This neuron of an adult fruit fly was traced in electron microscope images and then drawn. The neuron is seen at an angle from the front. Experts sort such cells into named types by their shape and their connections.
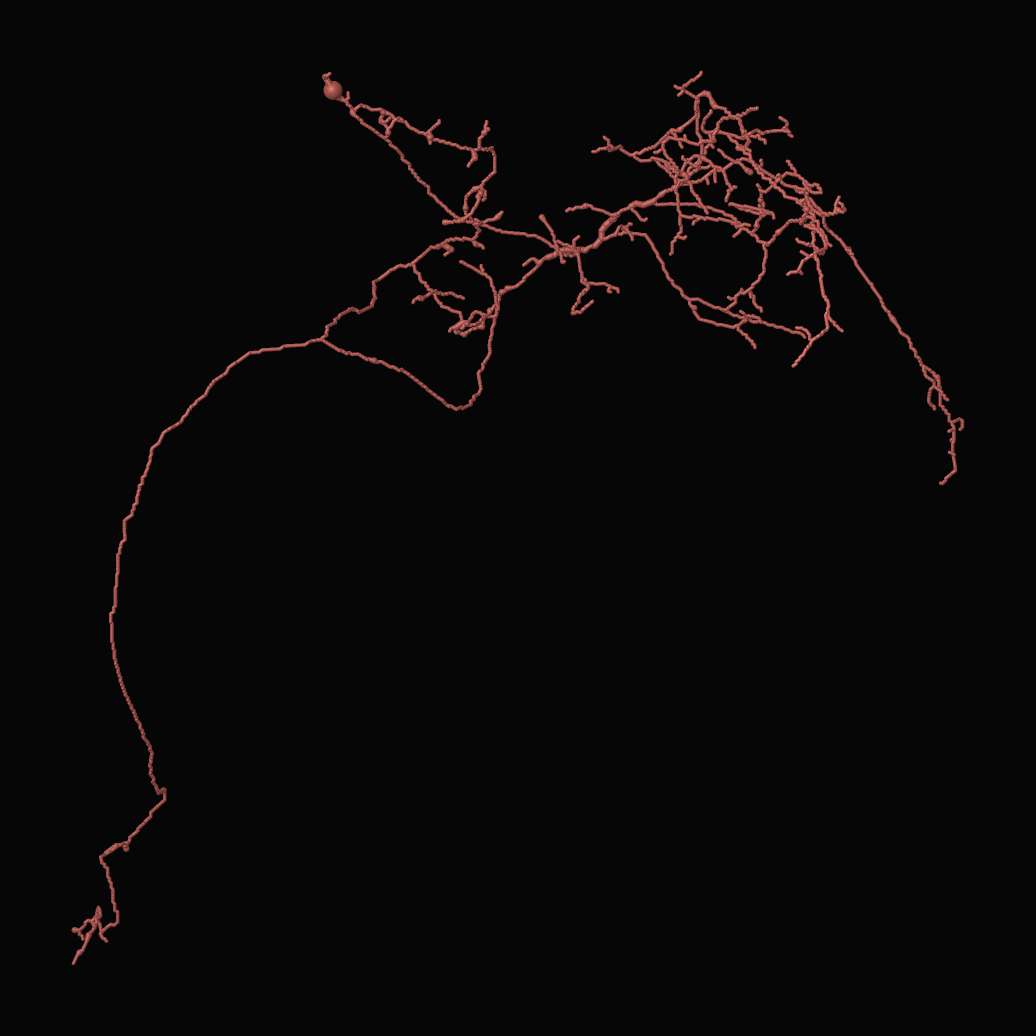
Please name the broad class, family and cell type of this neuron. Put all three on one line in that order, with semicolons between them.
central-brain intrinsic neuron; hemilineage SMPpm1; CB0943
